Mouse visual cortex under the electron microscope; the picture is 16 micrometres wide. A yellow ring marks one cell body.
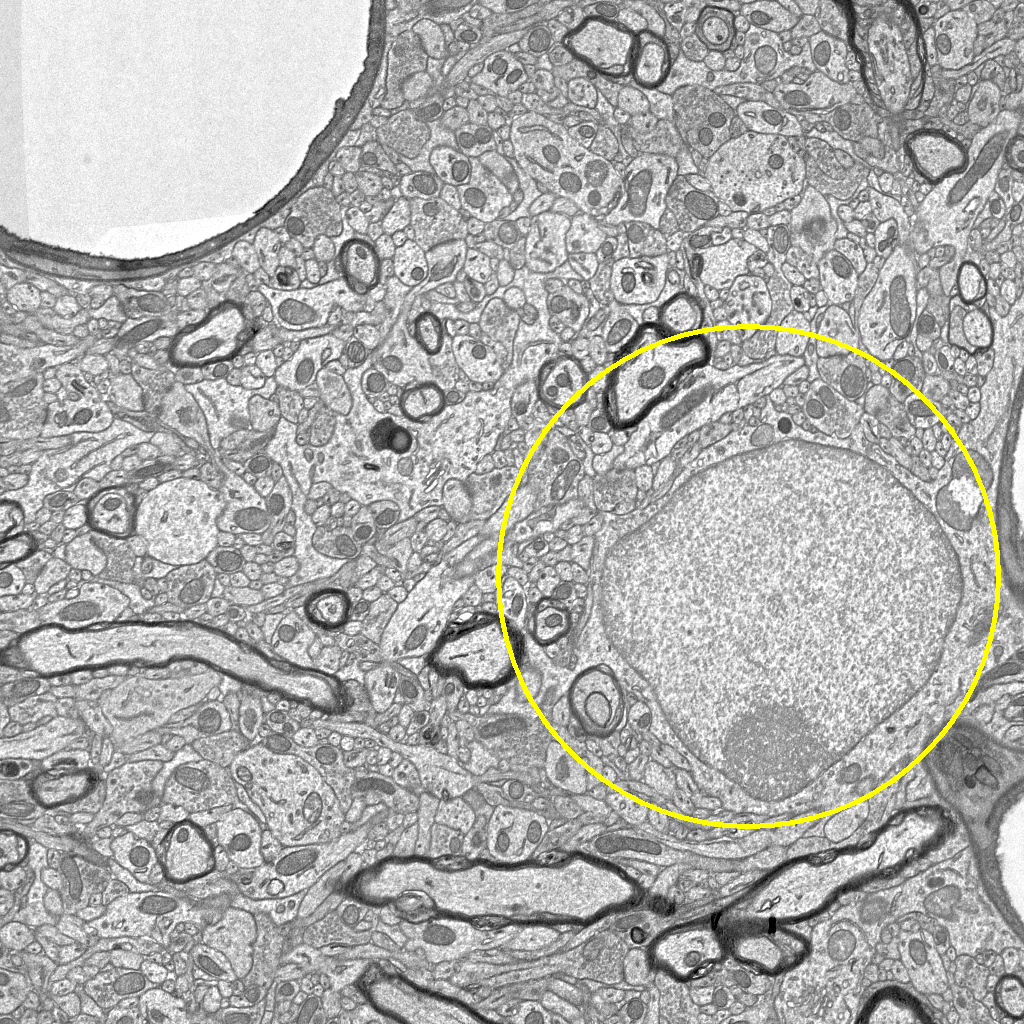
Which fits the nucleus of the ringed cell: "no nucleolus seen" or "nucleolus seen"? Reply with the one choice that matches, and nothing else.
Nucleolus seen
